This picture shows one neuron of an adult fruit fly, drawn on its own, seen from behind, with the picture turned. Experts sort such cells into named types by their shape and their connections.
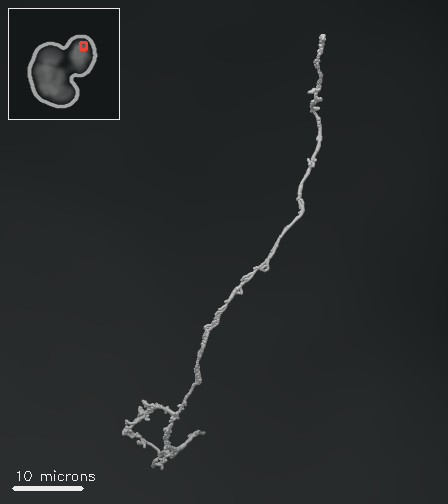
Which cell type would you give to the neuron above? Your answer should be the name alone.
SNta37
